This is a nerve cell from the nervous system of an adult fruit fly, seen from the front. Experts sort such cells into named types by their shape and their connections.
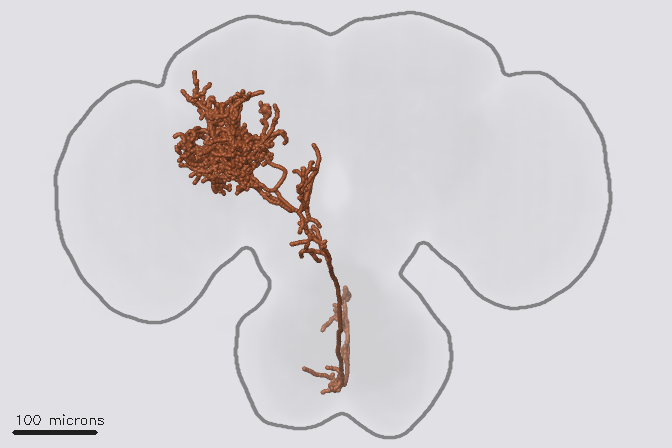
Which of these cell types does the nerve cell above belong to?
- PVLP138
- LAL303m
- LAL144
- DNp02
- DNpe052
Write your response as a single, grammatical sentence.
This nerve cell belongs to the cell type DNpe052.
